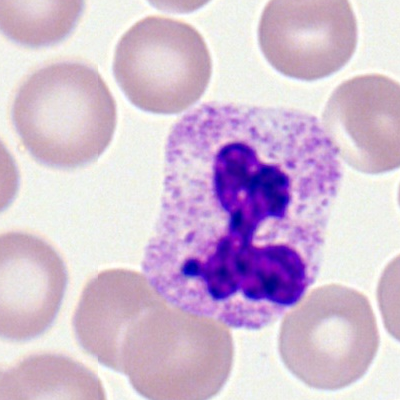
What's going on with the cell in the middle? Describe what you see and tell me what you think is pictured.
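See how the outline is roughly rectangular, with fairly straight sides. The chromatin's dark purple and coarsely clumped, and there's plenty of pale pinkish-lilac cytoplasm without any vacuoles. That's a segmented neutrophil.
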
